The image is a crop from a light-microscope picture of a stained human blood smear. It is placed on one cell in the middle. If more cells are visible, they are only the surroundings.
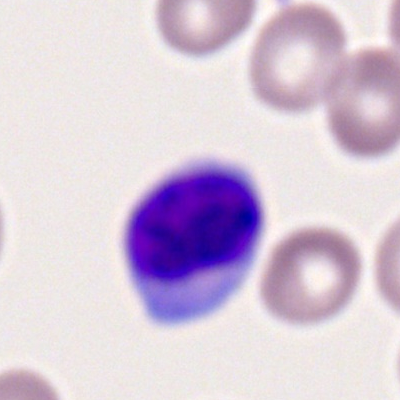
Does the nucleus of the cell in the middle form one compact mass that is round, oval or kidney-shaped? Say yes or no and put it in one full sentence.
Yes, the nucleus of this cell is one compact round, oval or kidney-shaped mass.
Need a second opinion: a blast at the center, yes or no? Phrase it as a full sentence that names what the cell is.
No, looking at the central cell, it is a lymphocyte rather than a blast.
